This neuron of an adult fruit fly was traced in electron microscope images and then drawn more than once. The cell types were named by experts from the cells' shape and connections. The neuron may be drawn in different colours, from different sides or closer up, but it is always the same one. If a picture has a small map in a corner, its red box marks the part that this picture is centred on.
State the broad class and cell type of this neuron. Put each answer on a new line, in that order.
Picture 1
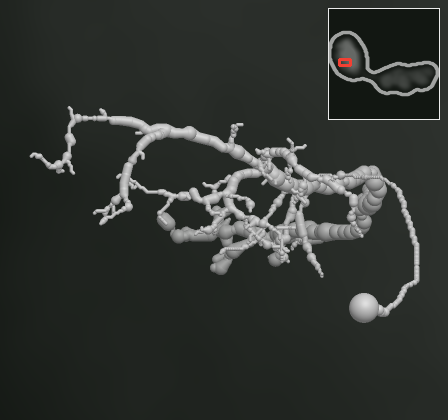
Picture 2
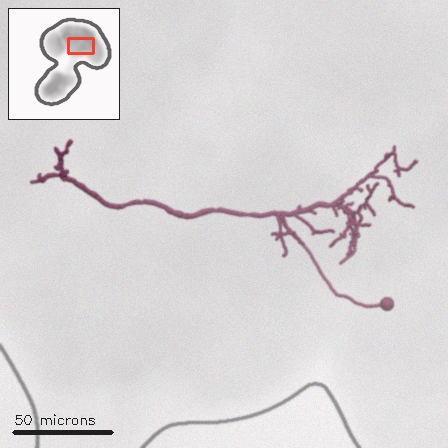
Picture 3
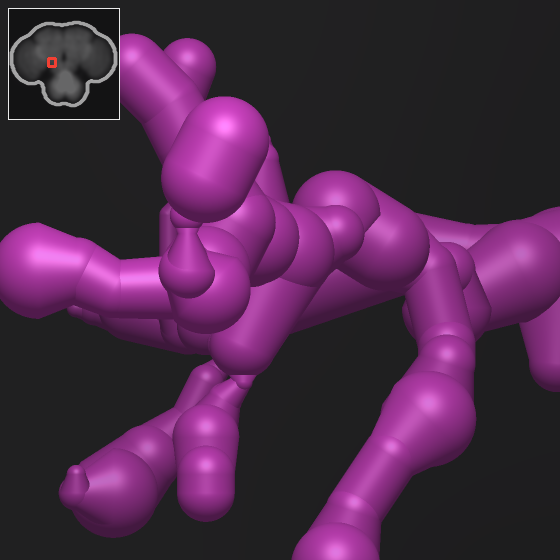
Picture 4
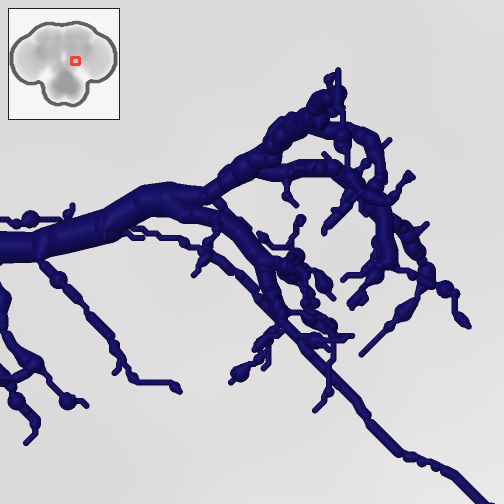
central-brain intrinsic neuron
CB0758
